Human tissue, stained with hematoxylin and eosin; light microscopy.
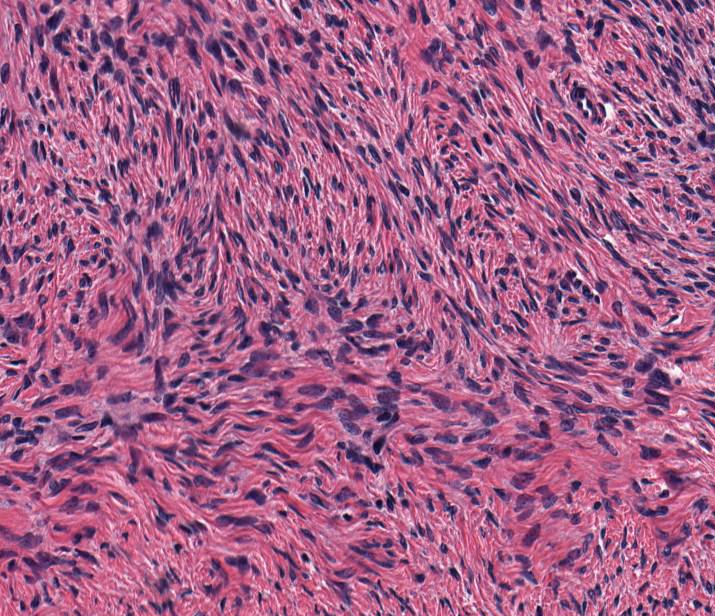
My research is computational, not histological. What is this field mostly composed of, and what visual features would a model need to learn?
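Ovarian cortex is what you have here. Notice that the whole field is densely packed with spindle-shaped cells arranged in fascicles, and that these fascicles run in varying directions and cross one another.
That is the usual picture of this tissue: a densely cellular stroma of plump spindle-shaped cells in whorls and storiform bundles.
Cell borders are indistinct, so the pink cytoplasm blends into the fibrillary background, with pink collagen fibres running between the cells.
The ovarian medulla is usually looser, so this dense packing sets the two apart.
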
